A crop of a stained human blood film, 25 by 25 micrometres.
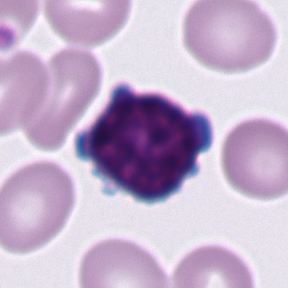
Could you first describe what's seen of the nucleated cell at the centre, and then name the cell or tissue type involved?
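Start with the outline: it is irregular and angular, with knobby bulges rather than a smooth circle, and the cell is about 12 micrometres across. Now look at the nucleus, a single compact mass without separate lobes, about 10 micrometres across and filling about 80% of the cell's area. Its chromatin is dense, dark purple and coarsely clumped. Small reddish-magenta dots are scattered over the dark nuclear area. The cell is a typical lymphocyte.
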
